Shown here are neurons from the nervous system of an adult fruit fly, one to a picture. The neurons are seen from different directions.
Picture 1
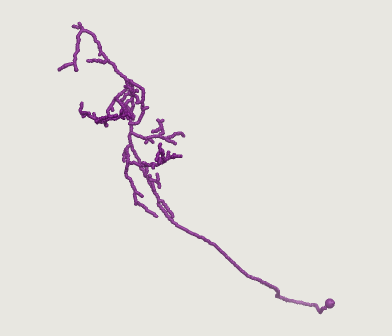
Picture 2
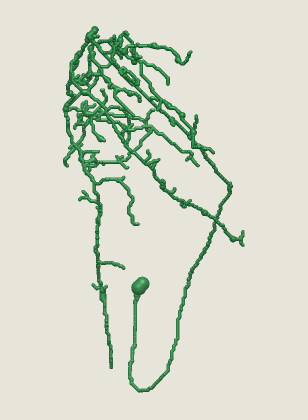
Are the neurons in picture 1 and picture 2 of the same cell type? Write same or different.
different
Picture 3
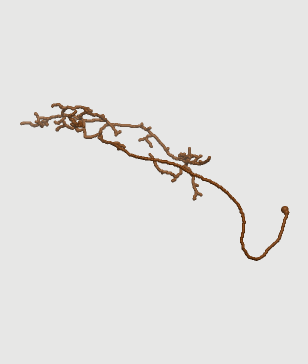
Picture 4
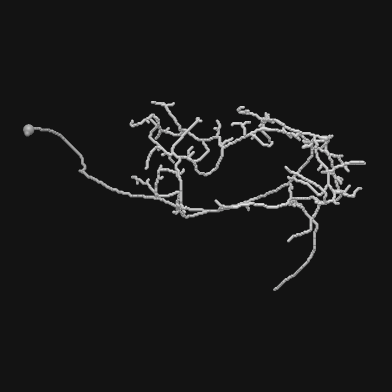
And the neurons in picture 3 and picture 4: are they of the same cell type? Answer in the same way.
different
